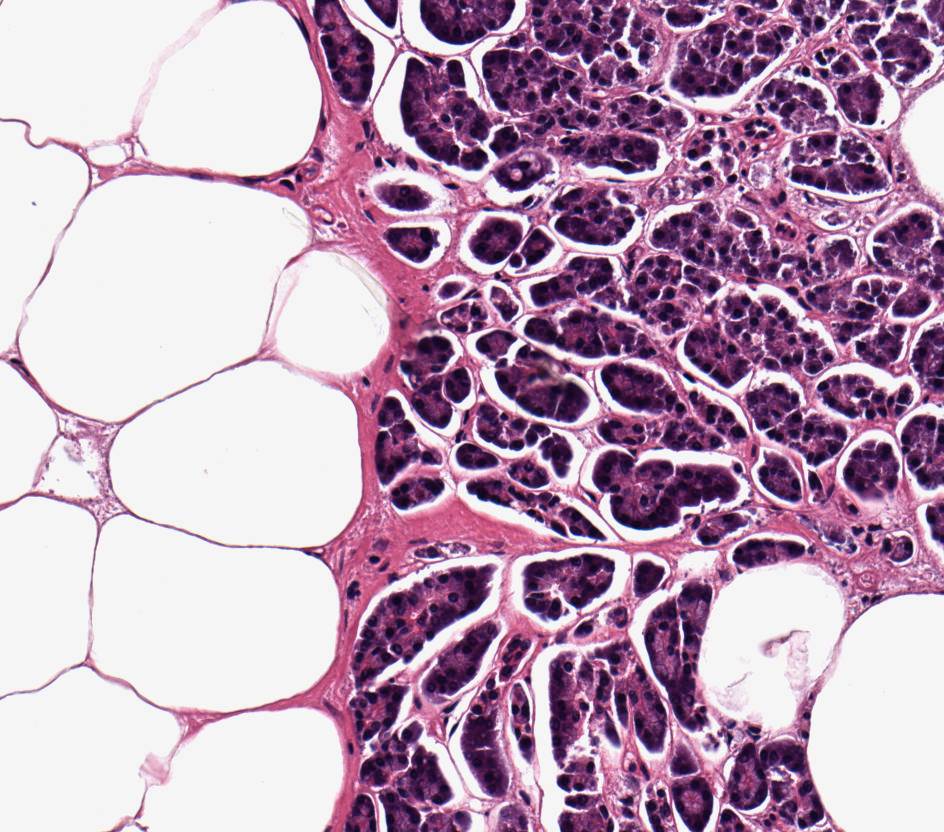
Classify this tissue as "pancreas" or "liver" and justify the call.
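Name: pancreas. Right part: densely packed glandular tissue made of small acini.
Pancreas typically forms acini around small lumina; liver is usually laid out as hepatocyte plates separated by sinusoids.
Acinar cytoplasm stains dark purple; nuclei small, round, dark-staining.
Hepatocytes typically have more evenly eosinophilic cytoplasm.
Left part: fat, seen as large empty spaces with thin walls.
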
